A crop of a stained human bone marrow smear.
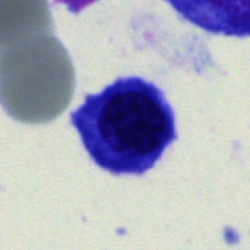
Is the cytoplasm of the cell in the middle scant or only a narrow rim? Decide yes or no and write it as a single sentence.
Yes, what cytoplasm the cell has forms just a thin rim.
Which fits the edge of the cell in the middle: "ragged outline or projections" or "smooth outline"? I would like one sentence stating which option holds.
Along its outline, the cell is ragged or frayed, or bears projections, blebs or tags.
